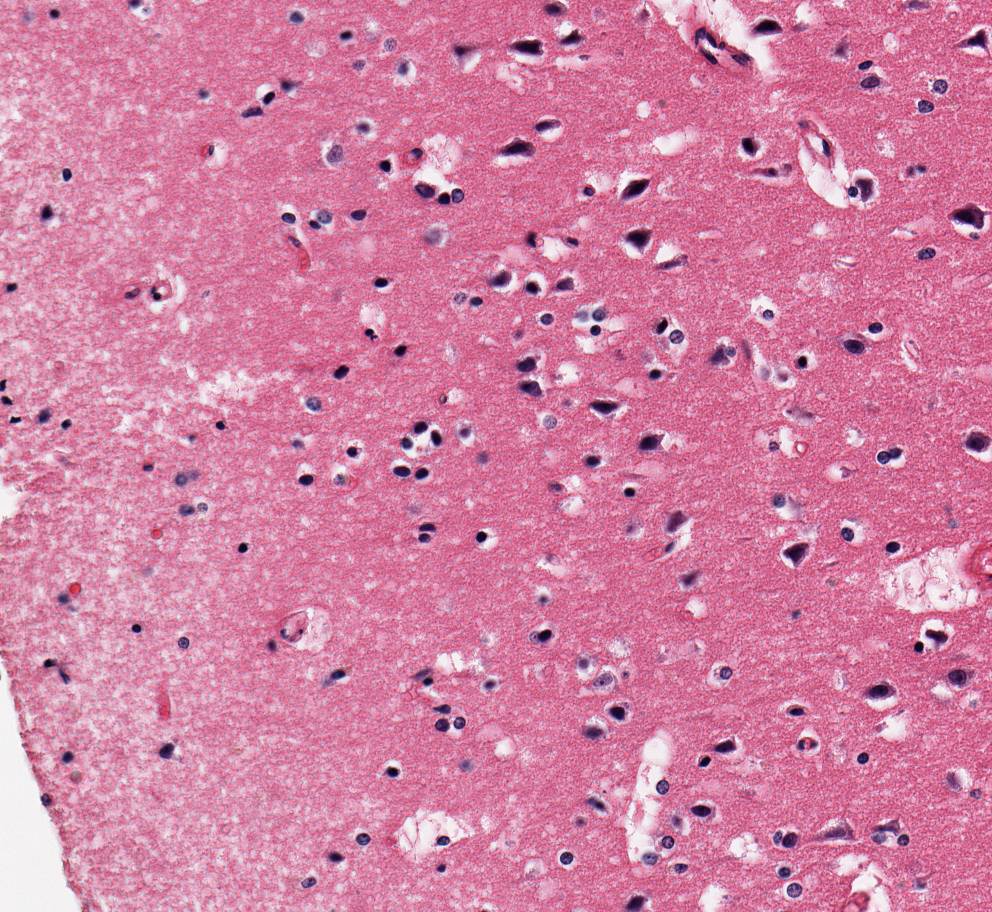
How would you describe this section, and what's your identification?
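Left edge: a free surface, bordered by a paler, finely vacuolated band with fewer cells. Background: finely granular, fibrillary pink material, not collagenous stroma. Larger cells: angular or triangular, dark and shrunken in staining, most numerous centre and right. This is cerebral cortex.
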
